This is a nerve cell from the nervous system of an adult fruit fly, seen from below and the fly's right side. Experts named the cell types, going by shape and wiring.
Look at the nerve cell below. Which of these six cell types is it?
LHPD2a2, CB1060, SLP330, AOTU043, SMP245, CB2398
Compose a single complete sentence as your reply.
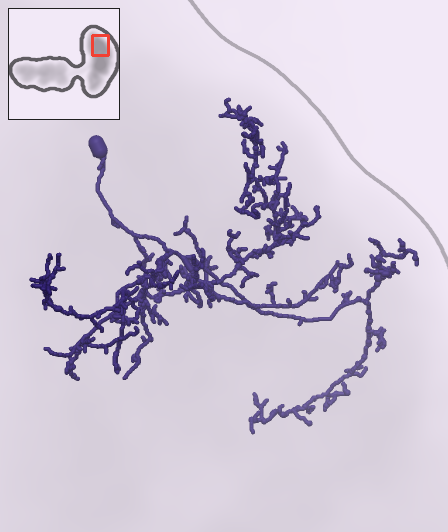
This neuron is an instance of the cell type SMP245.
